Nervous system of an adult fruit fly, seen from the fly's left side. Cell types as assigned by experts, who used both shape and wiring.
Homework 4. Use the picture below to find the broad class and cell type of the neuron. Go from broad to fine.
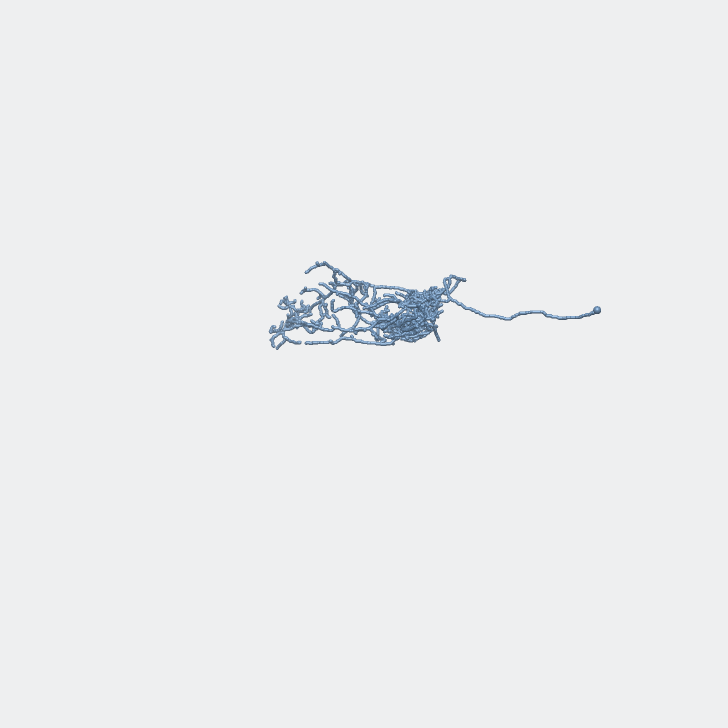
nerve-cord intrinsic neuron; INXXX138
